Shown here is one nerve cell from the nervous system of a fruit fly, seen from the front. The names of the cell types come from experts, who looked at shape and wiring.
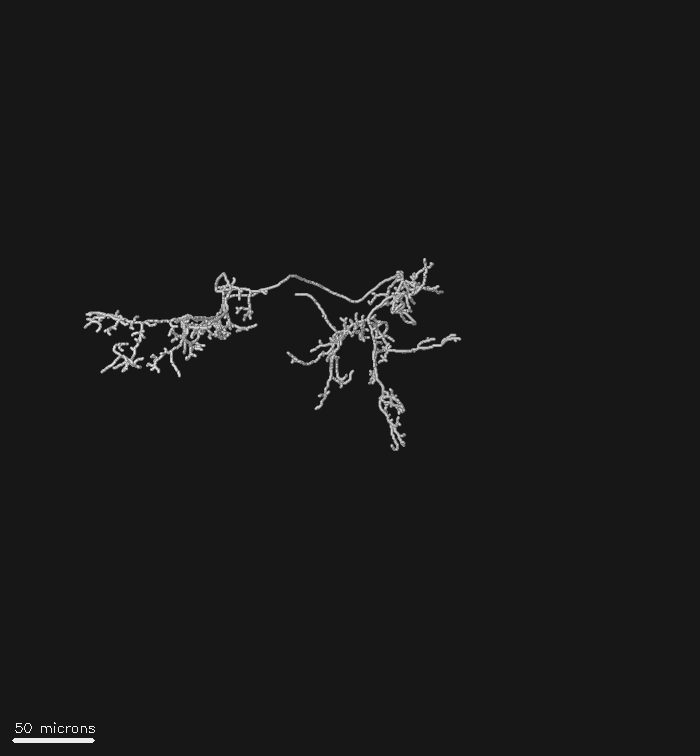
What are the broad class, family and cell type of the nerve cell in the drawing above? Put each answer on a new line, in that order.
central-brain intrinsic neuron
hemilineage DM6_posterior
IB095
